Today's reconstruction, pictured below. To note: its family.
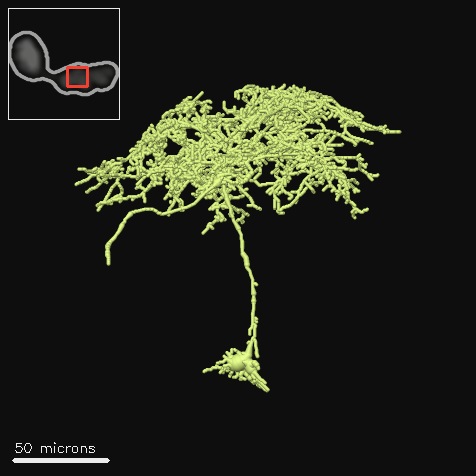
hemilineage 16B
